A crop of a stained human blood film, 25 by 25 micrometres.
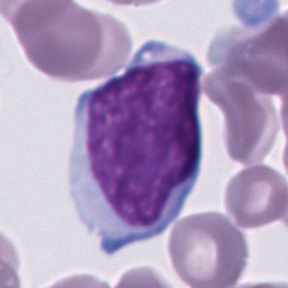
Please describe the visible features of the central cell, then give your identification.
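Notice the outline here: irregular and angular rather than round. It measures about 19 by 12 micrometres, and the nucleus, about 15 by 11 micrometres, fills about 70% of the cell's area. The cytoplasm is pale blue, widest on the left side of the nucleus, and a deeper blue along the cell edge than near the nucleus. So that one's a myeloblast.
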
